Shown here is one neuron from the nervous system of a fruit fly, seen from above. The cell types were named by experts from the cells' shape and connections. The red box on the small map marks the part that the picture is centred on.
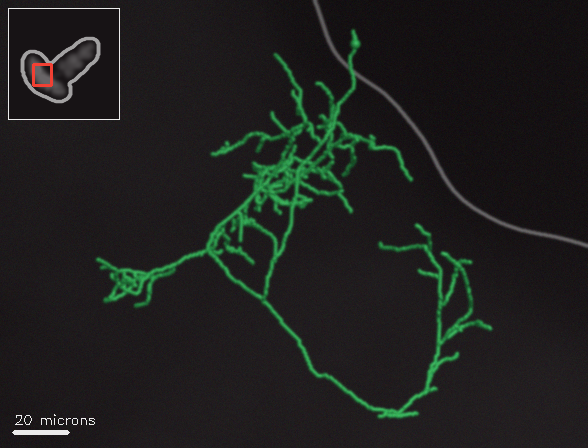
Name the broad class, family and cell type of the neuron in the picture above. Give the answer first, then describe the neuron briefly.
It is a central-brain intrinsic neuron. The family is hemilineage VLPp2. Its cell type is WED128. The cell body is at the top of the picture. From left to right in the picture it spans about 150 microns. The picture shows dozens of branch ends.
